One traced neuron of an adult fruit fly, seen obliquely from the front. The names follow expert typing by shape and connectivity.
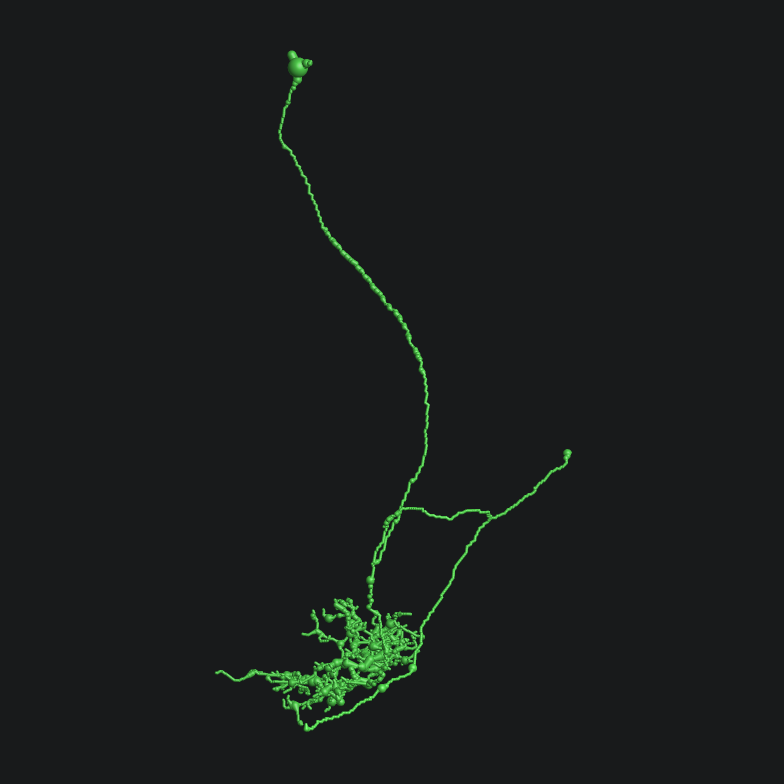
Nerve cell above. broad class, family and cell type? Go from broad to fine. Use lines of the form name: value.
broad class: nerve-cord intrinsic neuron
family: hemilineage 23B
cell type: IN23B075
